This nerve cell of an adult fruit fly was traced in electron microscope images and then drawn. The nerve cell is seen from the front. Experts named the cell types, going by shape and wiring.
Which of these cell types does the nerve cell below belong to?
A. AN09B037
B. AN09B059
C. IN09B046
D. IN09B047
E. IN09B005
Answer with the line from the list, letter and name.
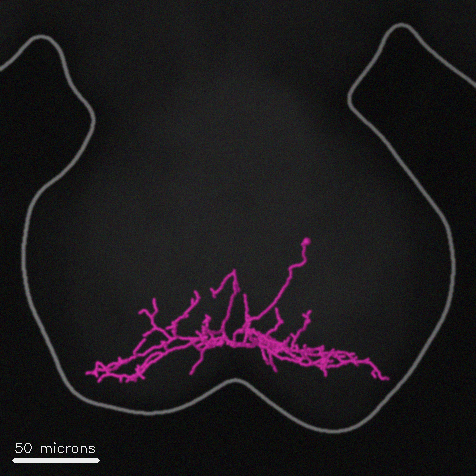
C. IN09B046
